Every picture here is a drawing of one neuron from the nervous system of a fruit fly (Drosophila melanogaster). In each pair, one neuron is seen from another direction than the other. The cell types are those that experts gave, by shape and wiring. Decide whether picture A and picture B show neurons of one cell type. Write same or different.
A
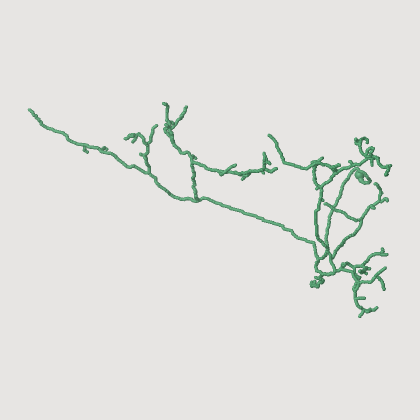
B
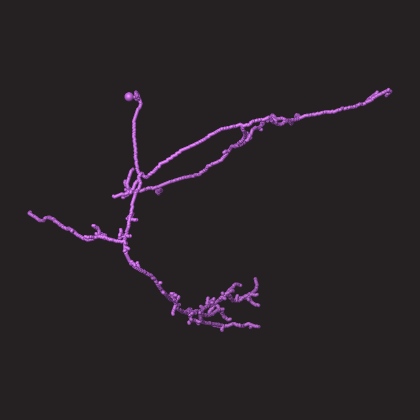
different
